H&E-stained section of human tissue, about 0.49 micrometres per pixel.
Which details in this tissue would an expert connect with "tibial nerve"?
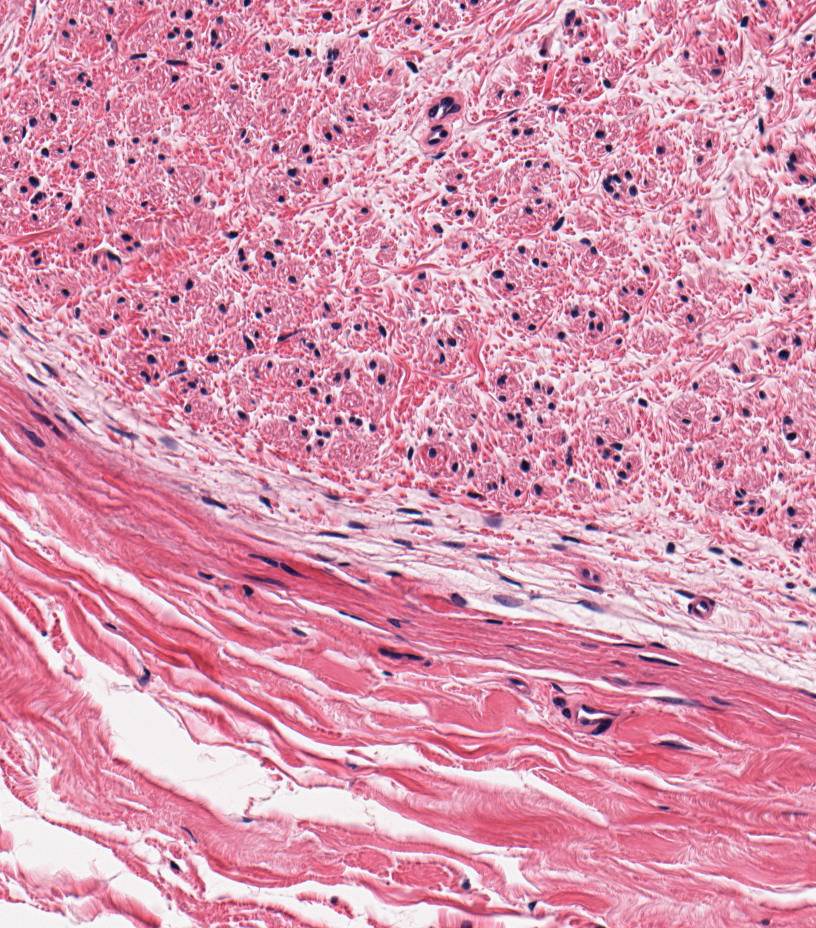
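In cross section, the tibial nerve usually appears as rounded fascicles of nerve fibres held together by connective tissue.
The upper compartment has a thin curved band of flattened cells with elongated nuclei along its lower edge and dense collagen beneath it, which agrees with that arrangement.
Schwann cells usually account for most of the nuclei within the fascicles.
The small, dark, round to oval nuclei spread fairly evenly through the upper compartment fit this.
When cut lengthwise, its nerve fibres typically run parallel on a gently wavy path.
The wavy bundles slanting from upper left to lower right do not match this, because they are bright pink collagen with only sparse, thin, spindle-shaped nuclei lying parallel to them.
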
